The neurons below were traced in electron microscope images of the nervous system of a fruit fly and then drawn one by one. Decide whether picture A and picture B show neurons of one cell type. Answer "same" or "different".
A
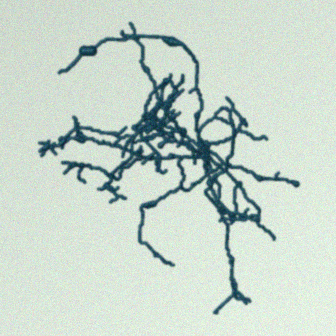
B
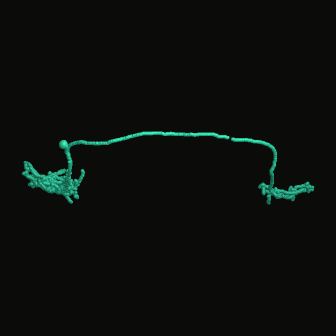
different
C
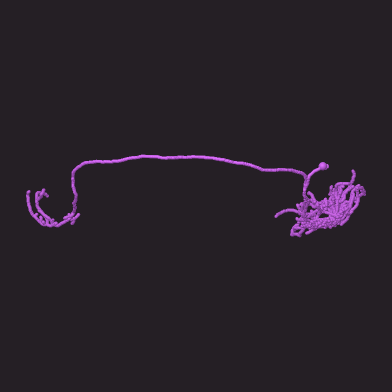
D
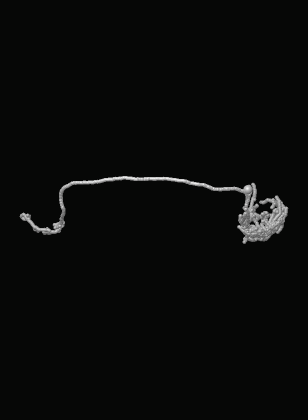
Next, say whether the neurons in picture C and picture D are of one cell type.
same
